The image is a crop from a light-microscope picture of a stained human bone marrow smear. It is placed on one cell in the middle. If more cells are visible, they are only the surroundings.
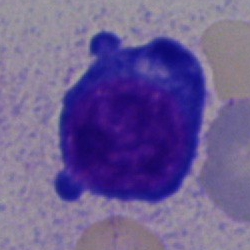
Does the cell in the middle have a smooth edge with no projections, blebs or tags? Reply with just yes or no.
No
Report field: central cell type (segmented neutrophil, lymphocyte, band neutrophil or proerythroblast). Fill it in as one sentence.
As for the central cell, it is a proerythroblast.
